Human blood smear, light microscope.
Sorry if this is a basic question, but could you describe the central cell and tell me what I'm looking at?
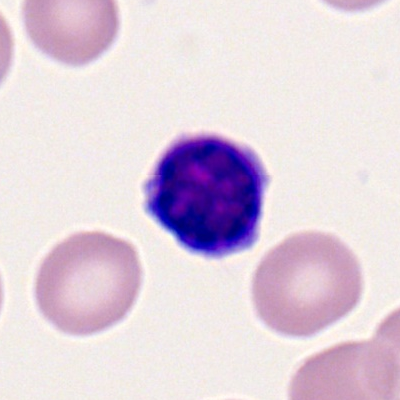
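Starting with the chromatin: dense and dark purple, in a coarse, clumped pattern. Moving to the cytoplasm: scant, showing only as a barely visible thin rim at the edge. Checking for inclusions: neither granules nor vacuoles are visible in the cell. The cell is a lymphocyte.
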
